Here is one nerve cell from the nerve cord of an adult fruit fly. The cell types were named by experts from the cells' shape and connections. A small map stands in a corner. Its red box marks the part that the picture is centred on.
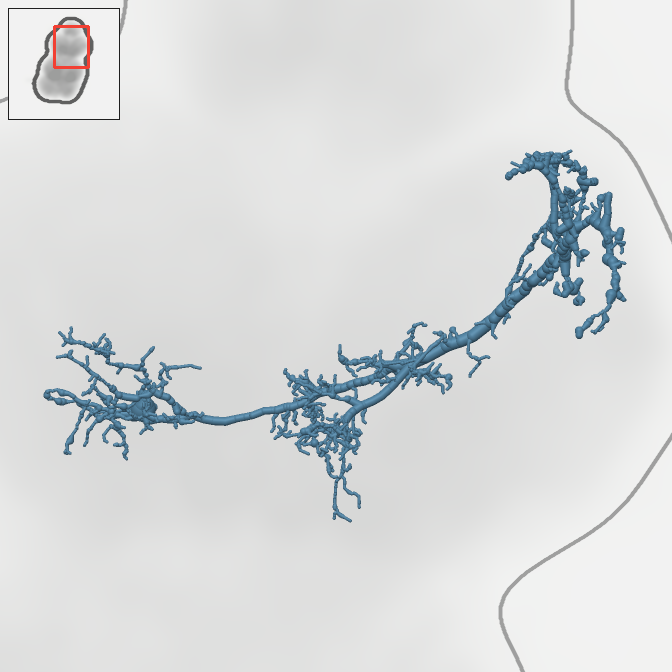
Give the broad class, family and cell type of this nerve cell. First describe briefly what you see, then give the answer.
More than a hundred branch ends can be seen. As drawn here it is wider than it is tall. It is a nerve-cord intrinsic neuron. The family is hemilineage 11A. It is of cell type IN11A046.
